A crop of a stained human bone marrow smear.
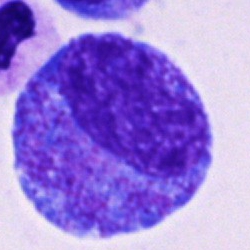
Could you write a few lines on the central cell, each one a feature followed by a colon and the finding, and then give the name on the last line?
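Nucleus: off-centre, toward the upper right
Cytoplasm: broad crescent on the lower-left side of the nucleus
Background: blue tone
Granules: many, purple, crowding the cytoplasm
Cell: promyelocyte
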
